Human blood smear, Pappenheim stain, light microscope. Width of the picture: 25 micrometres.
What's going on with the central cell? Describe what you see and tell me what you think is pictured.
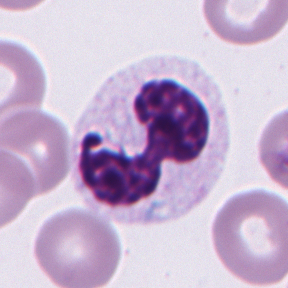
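Look first at the outline: round and smooth. The nucleus is two large masses joined by a broad strand, with no nucleoli to be seen. In the cytoplasm you'll find fine, faint granules. This is a segmented neutrophil.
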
